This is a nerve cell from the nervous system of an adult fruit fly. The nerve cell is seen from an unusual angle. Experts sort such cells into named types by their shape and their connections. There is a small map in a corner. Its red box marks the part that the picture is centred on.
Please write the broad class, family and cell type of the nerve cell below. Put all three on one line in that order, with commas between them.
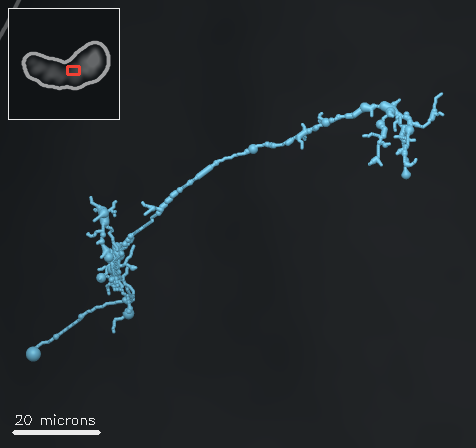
optic-lobe intrinsic neuron, Tm, Tm5Y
